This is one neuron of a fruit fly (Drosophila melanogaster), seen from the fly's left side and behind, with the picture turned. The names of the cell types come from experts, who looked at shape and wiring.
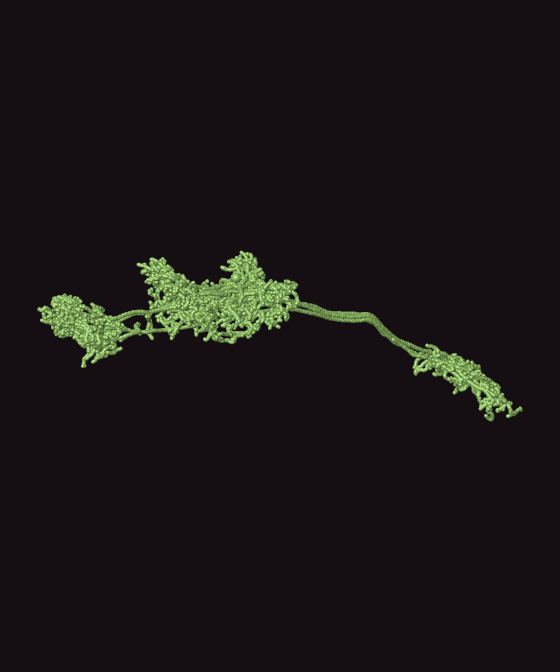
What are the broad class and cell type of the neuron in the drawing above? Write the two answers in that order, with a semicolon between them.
ascending neuron; ANXXX005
